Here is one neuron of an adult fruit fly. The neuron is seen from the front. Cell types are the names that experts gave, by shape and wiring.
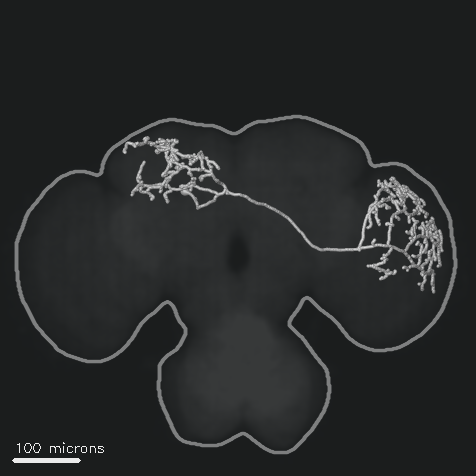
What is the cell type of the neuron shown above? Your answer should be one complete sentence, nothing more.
Of the cell type MeVC27 is this neuron.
